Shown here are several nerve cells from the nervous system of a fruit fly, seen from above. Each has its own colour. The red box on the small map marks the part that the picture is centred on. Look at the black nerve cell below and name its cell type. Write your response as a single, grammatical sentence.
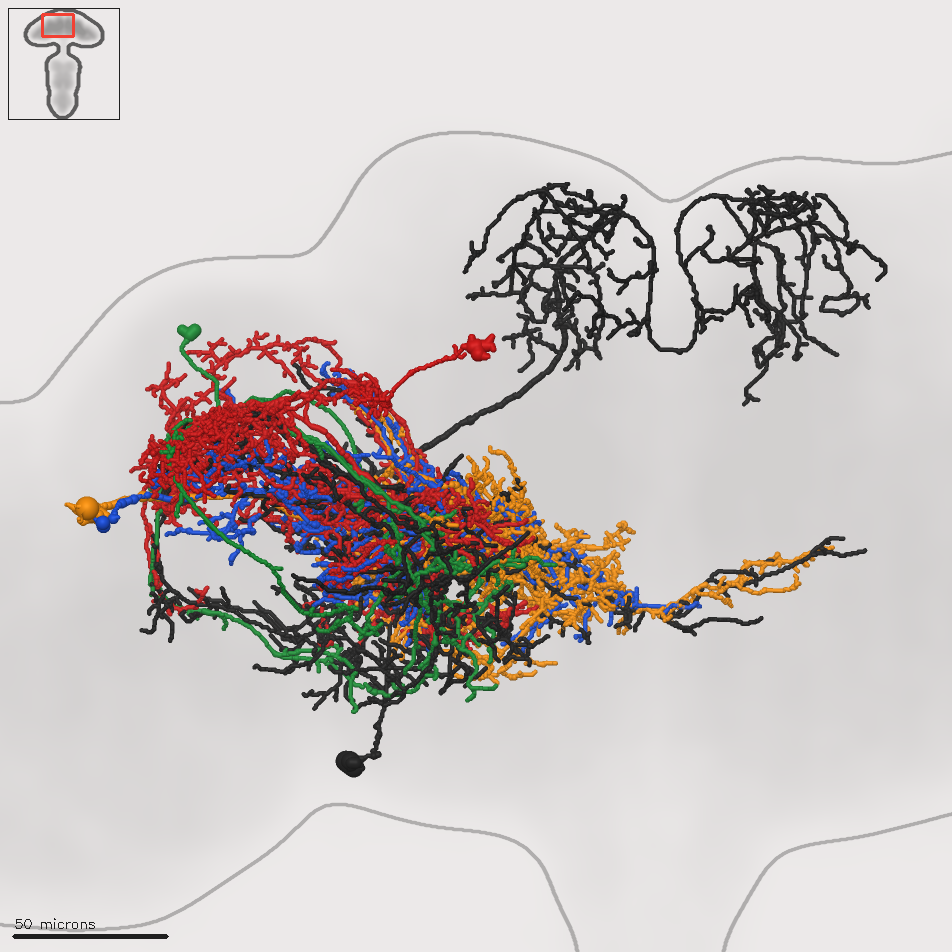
This nerve cell is recognized as the cell type CL303.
